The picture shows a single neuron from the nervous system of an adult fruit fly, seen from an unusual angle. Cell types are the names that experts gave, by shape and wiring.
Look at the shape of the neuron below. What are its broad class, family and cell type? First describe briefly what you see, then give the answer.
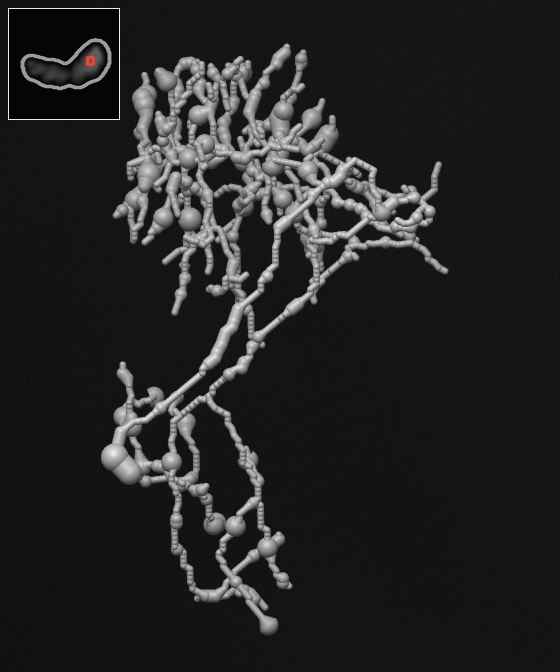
The picture shows dozens of branch ends. As drawn here it is taller than it is wide. It is an optic-lobe intrinsic neuron. Its family is Li. It is of cell type Li13.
